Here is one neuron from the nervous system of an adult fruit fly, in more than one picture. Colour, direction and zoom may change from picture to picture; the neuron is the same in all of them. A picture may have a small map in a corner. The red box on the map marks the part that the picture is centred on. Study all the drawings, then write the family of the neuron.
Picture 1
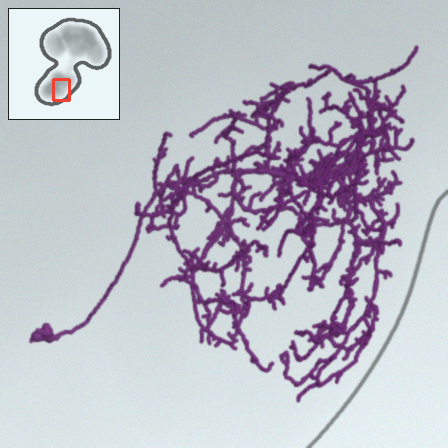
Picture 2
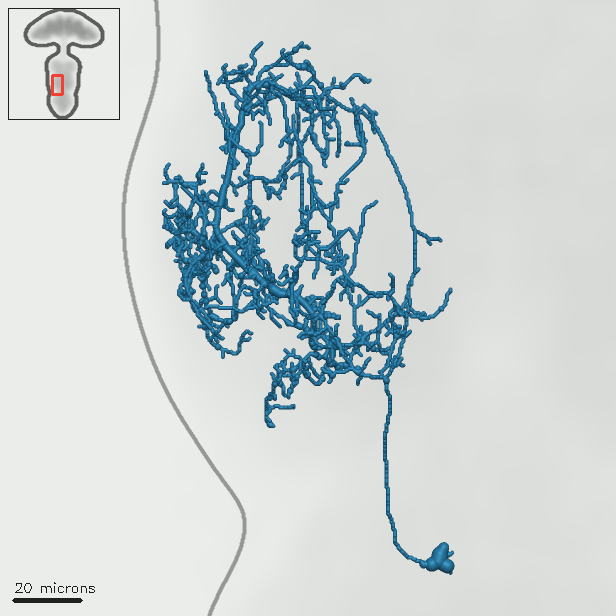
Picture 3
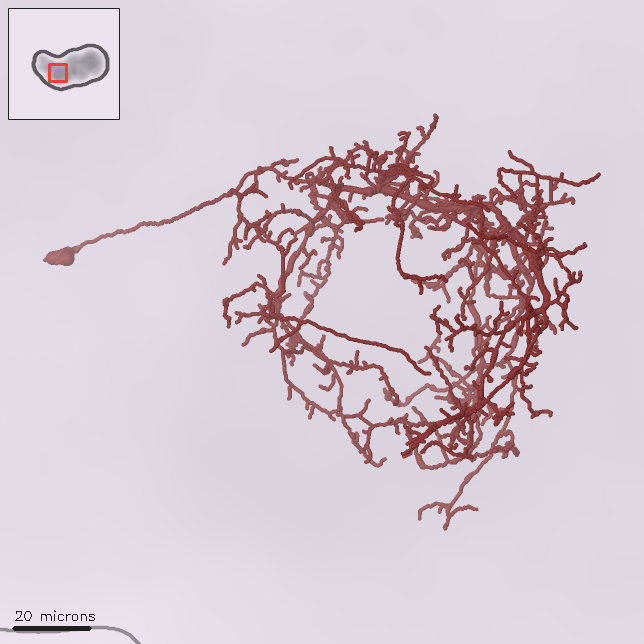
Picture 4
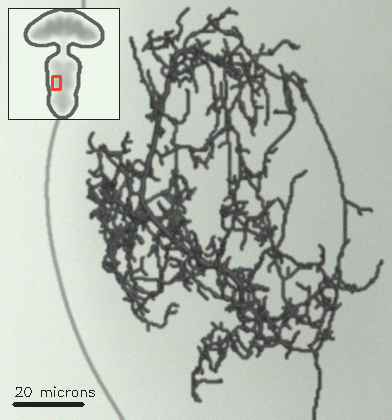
hemilineage 03A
